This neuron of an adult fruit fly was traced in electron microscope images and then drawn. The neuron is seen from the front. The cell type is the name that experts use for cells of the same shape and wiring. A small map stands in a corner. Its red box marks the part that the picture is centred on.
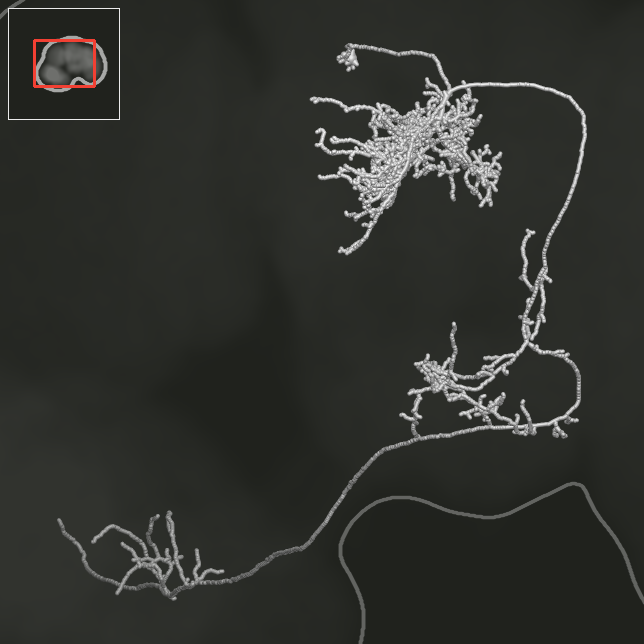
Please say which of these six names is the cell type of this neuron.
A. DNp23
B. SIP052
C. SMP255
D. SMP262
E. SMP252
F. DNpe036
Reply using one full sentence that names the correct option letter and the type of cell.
In option A is DNp23, which is the cell type of the neuron.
